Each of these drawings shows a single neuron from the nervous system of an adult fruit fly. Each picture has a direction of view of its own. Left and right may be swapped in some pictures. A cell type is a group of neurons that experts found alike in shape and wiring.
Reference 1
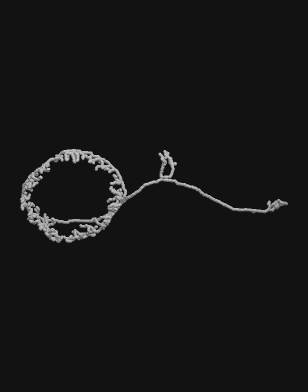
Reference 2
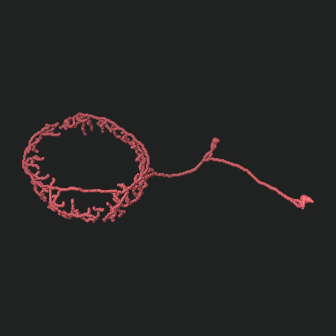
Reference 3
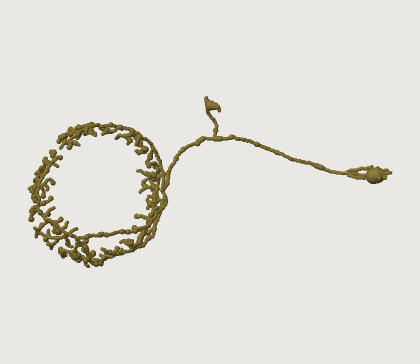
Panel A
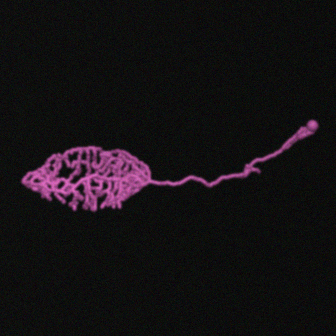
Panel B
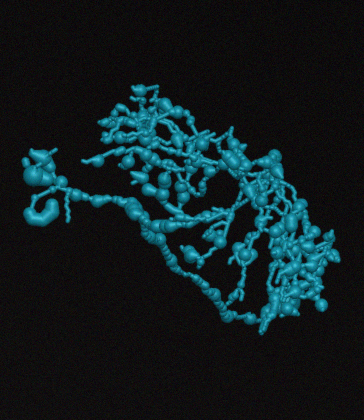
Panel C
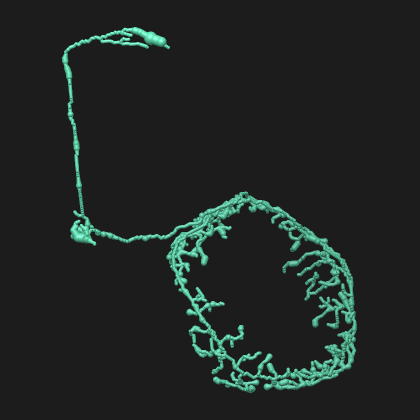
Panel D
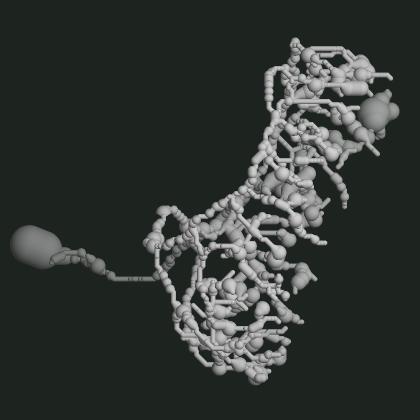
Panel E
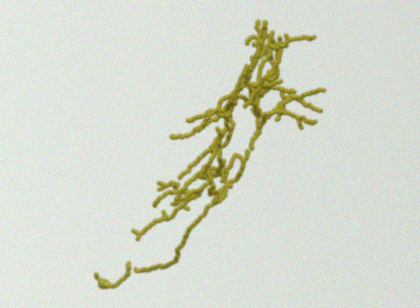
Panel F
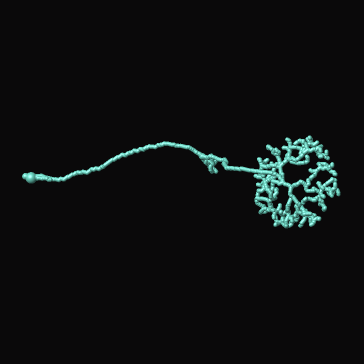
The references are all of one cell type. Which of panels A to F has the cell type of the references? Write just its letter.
C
